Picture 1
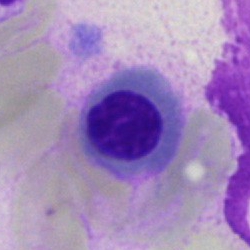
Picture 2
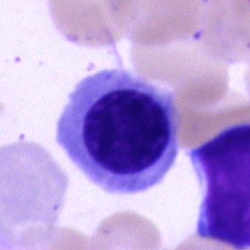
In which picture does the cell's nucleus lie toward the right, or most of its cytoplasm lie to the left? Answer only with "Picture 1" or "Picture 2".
Picture 2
